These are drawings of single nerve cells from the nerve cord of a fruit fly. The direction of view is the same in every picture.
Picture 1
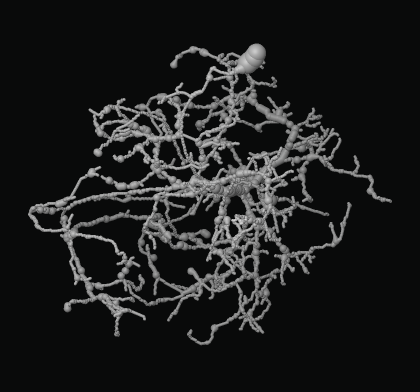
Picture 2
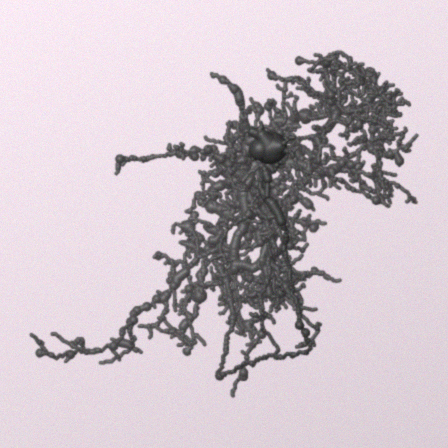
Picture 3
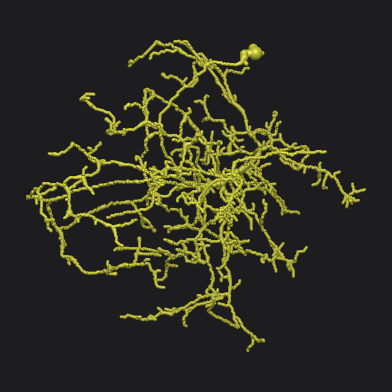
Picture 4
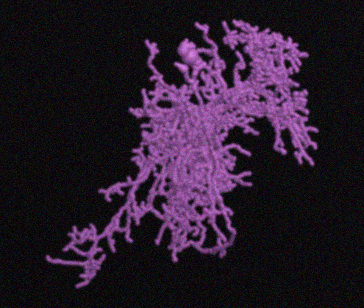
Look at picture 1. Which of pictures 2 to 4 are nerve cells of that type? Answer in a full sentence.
Picture 3 is of the same cell type.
